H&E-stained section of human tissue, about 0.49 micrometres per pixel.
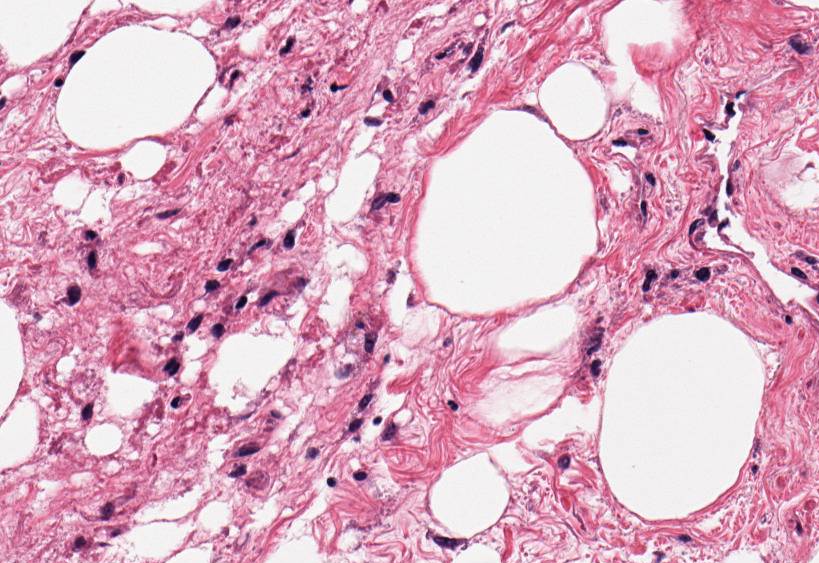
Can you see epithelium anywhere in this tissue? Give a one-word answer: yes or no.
No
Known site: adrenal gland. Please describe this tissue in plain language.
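Loose, wavy pink collagen fibres lie between the empty spaces. Spindle-shaped cells with small, dark, elongated nuclei lacking prominent nucleoli are scattered through the stroma. In the left half the stroma is looser and paler, with fine wispy fibres and small holes.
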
